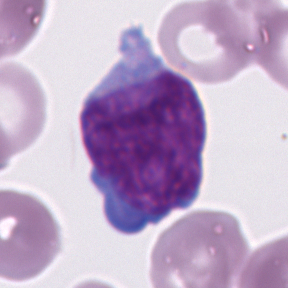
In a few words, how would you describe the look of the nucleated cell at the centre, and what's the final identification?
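The outline here is irregular, I'd say, with bulging knobs of cytoplasm at top and bottom. From the top sticks out a ragged, fringed projection of pale cytoplasm. The cytoplasm is blue, and I can see no granules in it. This is a myeloblast.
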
